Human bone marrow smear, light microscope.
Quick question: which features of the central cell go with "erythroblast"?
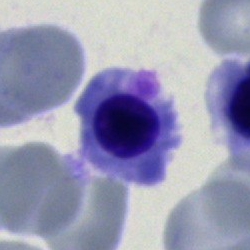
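Dense chromatin stains very dark purple in this erythroblast. Pale blue-violet cytoplasm surrounds the nucleus on all sides and shows no distinct granules.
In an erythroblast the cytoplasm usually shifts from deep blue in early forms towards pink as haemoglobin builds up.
The cell outline is irregular, with small rounded bumps along its right side.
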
